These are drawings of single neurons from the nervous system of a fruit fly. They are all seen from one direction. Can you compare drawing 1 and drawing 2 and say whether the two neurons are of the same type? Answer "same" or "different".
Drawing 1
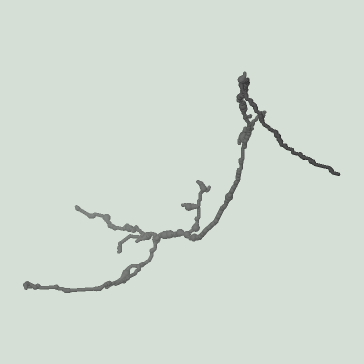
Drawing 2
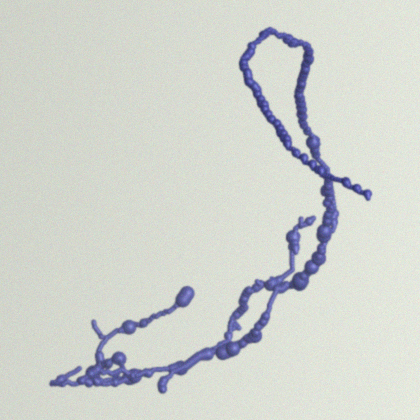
different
